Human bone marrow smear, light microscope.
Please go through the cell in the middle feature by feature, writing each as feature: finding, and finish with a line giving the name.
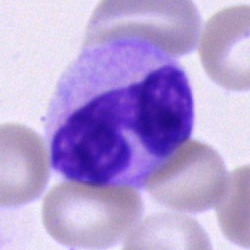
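Nucleus: a deep notch cutting in from the lower edge, two lobes joined at the top
Position: nucleus in the lower part, cytoplasm mostly above it
Chromatin: dark purple, clumped, scattered paler patches
Cytoplasm: pale lilac
Name: band neutrophil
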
